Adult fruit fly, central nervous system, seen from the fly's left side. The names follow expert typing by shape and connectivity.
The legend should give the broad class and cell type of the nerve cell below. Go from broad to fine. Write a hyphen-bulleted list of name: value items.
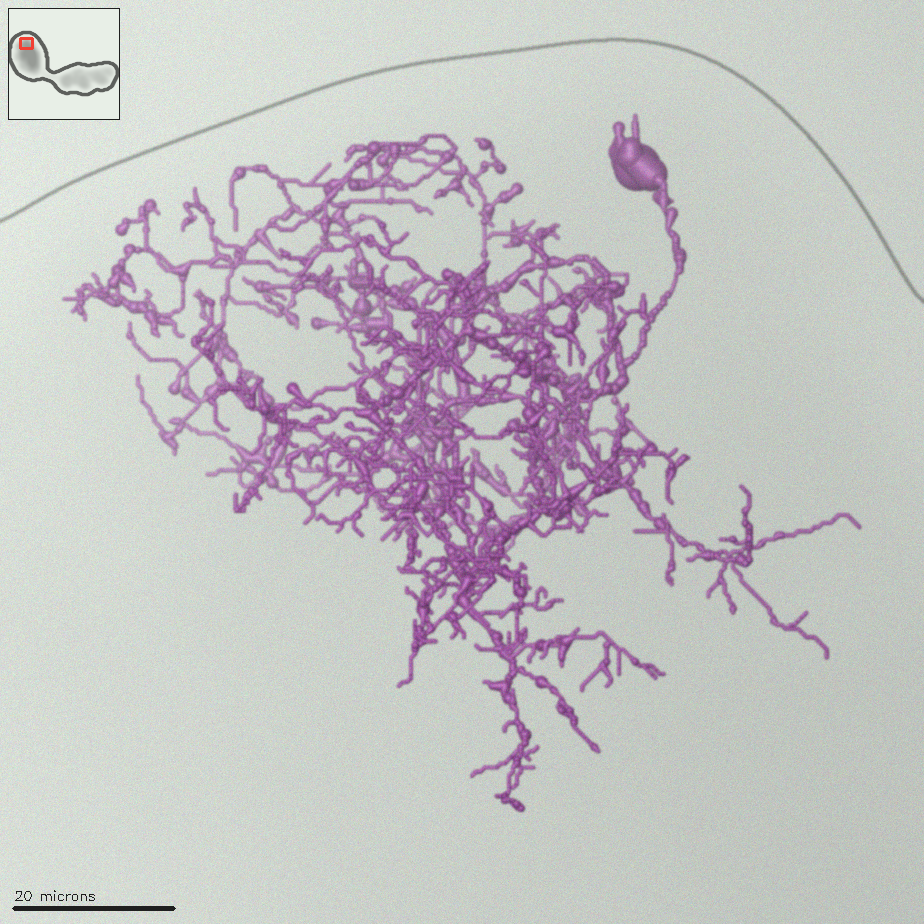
- broad class: central-brain intrinsic neuron
- cell type: SLP389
